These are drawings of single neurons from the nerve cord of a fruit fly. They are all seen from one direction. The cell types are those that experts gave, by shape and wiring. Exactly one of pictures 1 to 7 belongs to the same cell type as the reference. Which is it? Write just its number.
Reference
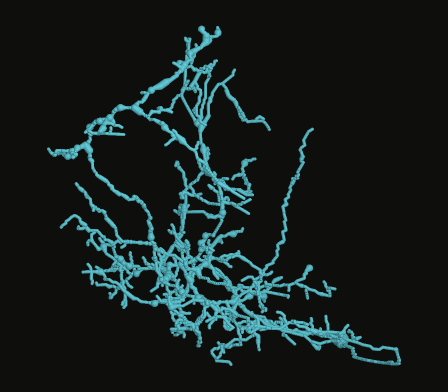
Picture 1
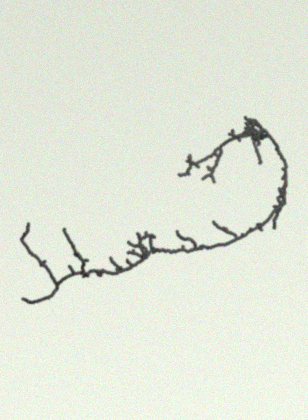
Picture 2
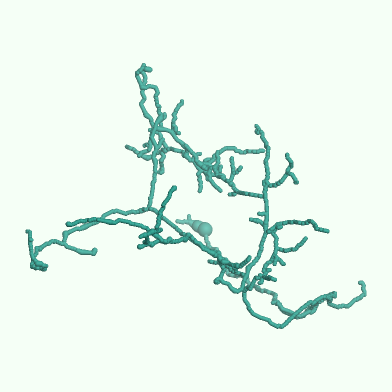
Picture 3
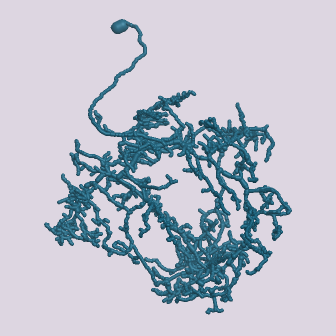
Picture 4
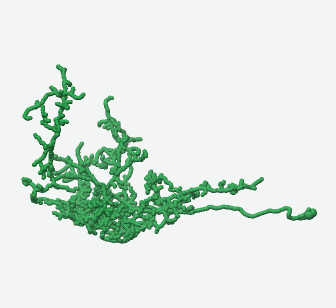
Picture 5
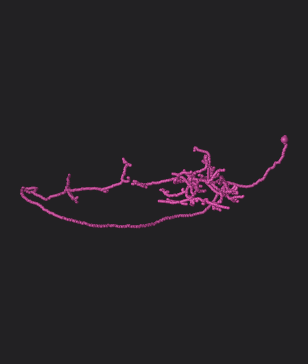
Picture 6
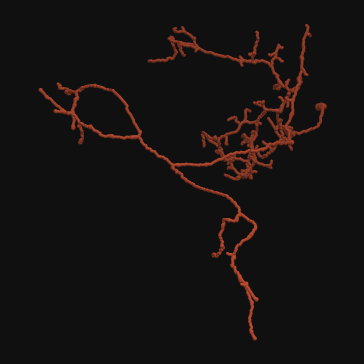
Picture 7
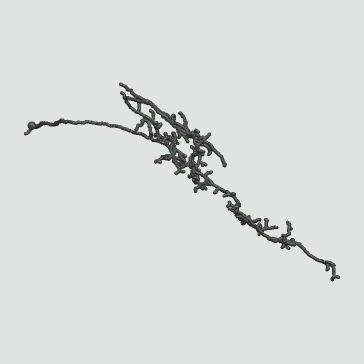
4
